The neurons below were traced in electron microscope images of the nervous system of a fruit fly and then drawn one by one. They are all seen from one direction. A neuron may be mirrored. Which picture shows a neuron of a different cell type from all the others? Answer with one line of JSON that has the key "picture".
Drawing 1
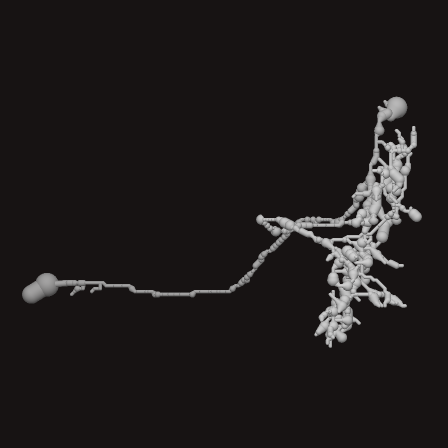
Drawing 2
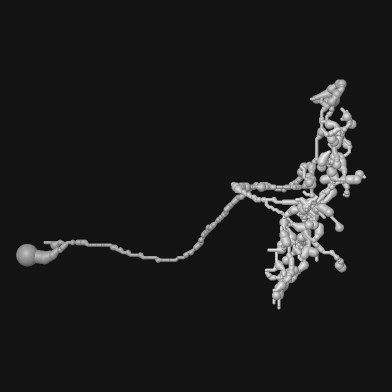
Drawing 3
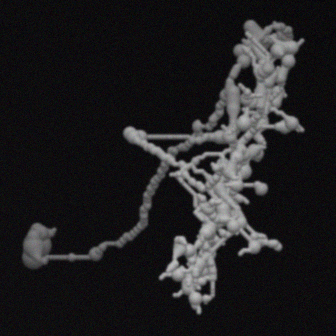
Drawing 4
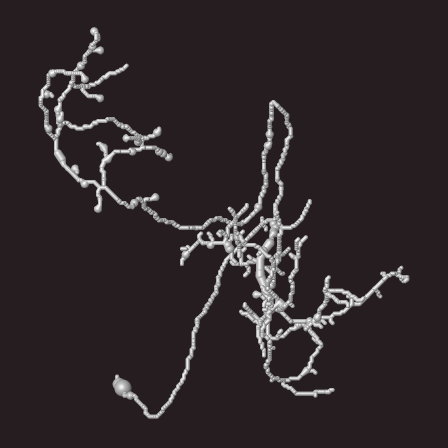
{"picture": 4}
